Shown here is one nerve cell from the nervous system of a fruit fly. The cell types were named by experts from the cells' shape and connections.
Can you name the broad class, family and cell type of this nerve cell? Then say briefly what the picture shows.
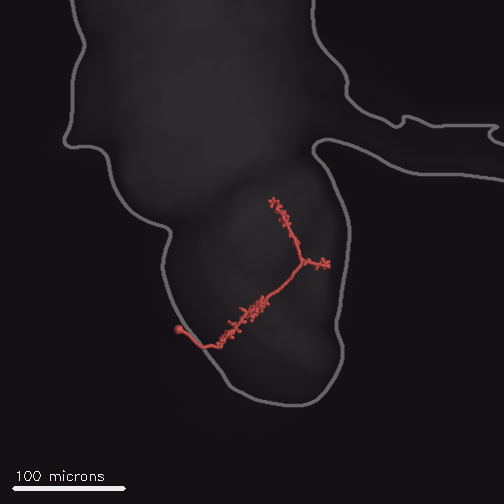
It is an optic-lobe intrinsic neuron. The family is TmY. It is of cell type TmY5a. It lies in the brain. From left to right in the picture it spans about 140 microns.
